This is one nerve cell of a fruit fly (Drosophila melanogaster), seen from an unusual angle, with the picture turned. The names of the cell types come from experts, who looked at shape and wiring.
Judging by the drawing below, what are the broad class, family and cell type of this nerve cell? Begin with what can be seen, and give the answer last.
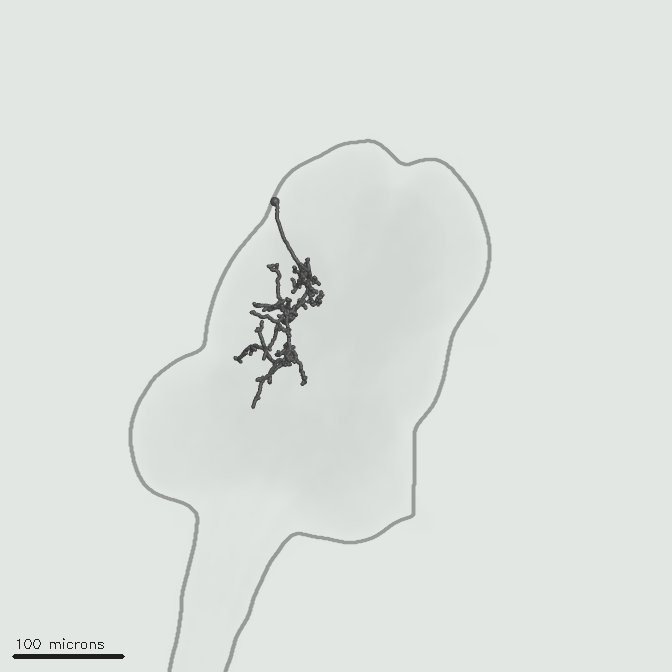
It lies in the nerve cord. By the scale bar it is about 190 microns tall in this view. Its broad class is nerve-cord intrinsic neuron. Its family is hemilineage 21A. Its cell type is IN21A050.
